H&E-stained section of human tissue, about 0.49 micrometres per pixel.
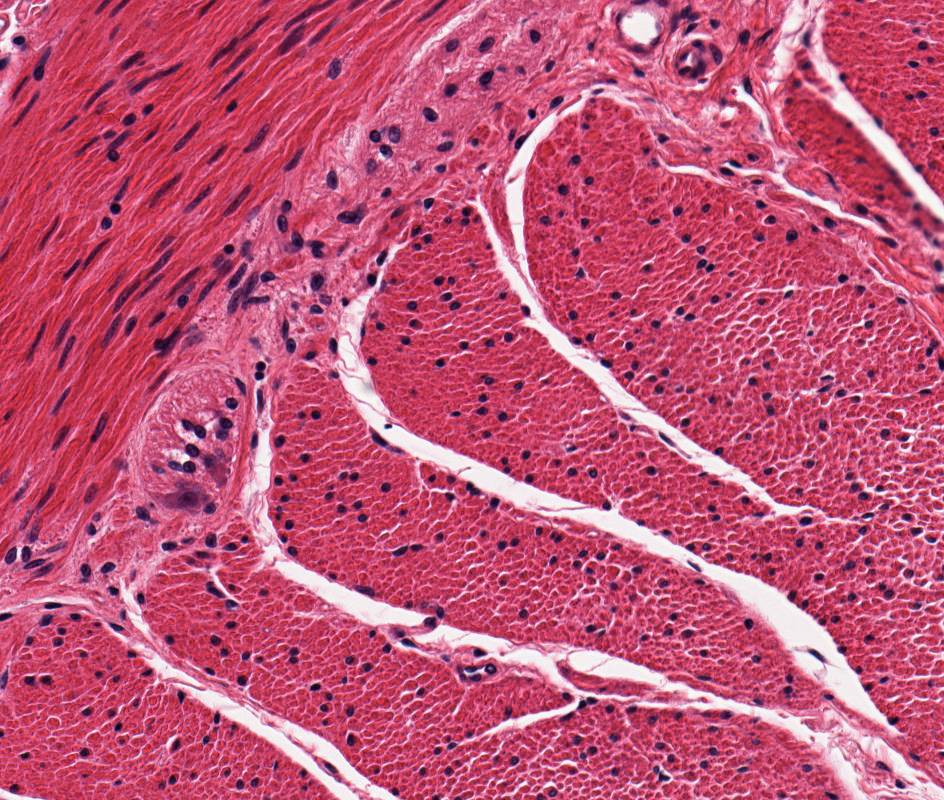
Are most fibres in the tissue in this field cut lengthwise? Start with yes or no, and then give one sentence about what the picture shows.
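No. A band of smooth muscle cut lengthwise runs across the upper left corner, and most of the rest of the field is smooth muscle cut in cross-section.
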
